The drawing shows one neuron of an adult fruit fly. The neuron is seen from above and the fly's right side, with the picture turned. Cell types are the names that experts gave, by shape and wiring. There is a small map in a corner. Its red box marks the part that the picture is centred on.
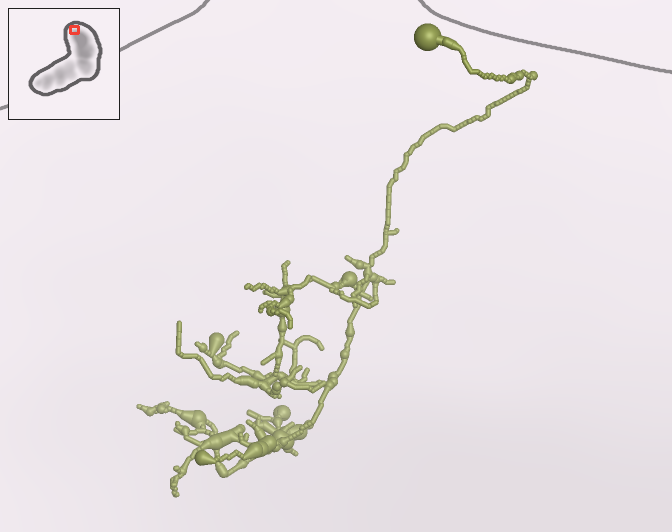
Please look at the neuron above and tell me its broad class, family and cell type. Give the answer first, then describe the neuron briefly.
Its broad class is optic-lobe intrinsic neuron. The family is Mi. The cell type is Mi17. Dozens of branch ends can be seen. In this view it is about as wide as it is tall.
